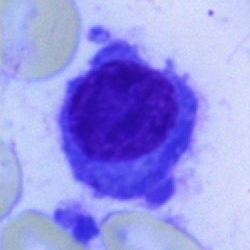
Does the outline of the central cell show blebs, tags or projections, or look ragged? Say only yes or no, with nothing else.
Yes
